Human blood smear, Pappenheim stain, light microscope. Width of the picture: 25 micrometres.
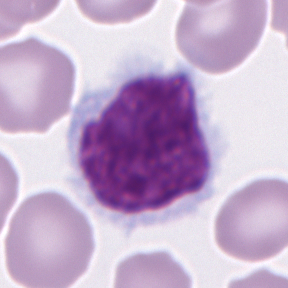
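Hairy cell, middle of a stained peripheral blood smear. Nucleus irregular and somewhat angular in outline, not lobed. Cytoplasm pale blue, free of vacuoles. Fine hair-like projections fringe the cytoplasmic edge around most of the cell.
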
